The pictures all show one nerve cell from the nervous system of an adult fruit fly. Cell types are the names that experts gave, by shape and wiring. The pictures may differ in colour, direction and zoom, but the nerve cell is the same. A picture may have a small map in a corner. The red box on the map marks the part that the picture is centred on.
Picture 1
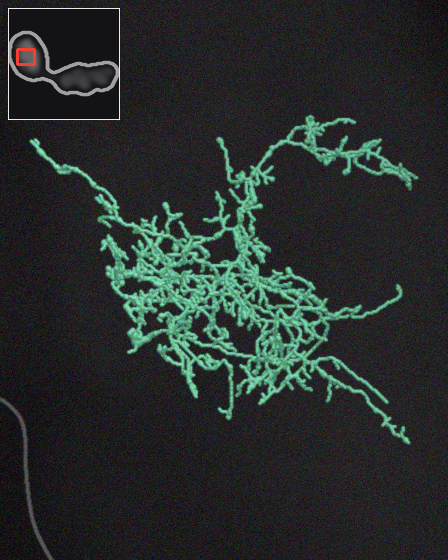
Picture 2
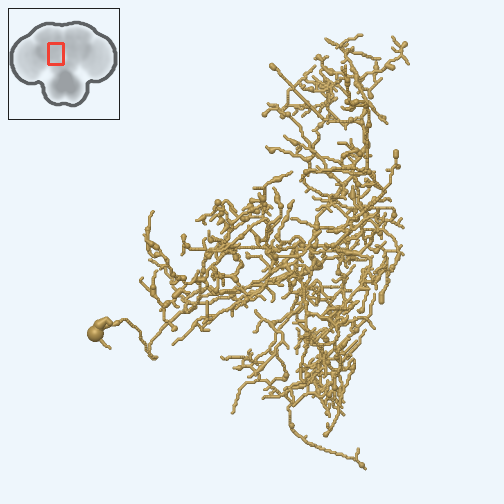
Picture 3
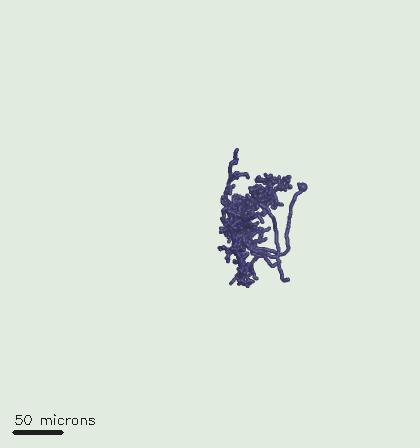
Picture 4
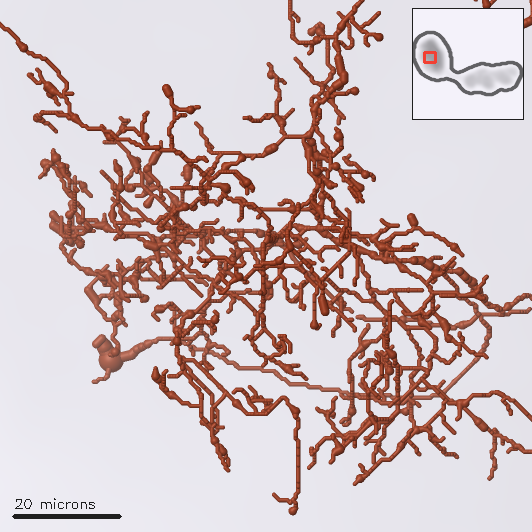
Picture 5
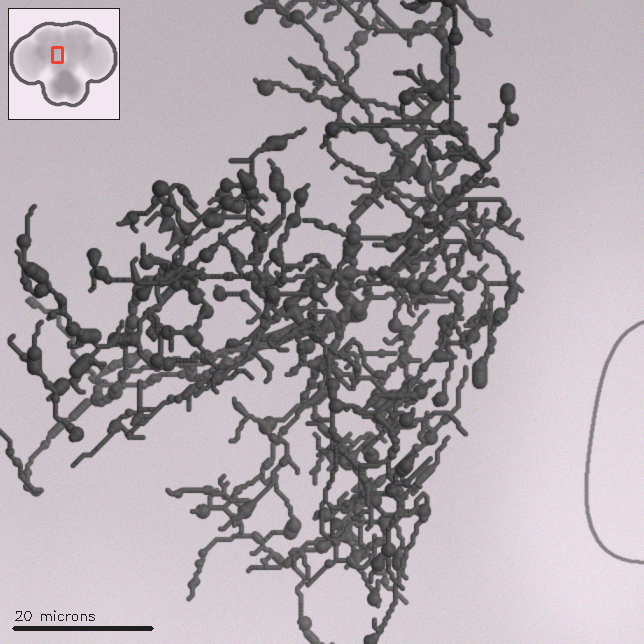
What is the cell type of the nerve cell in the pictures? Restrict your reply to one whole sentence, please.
This nerve cell represents the cell type VES010.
